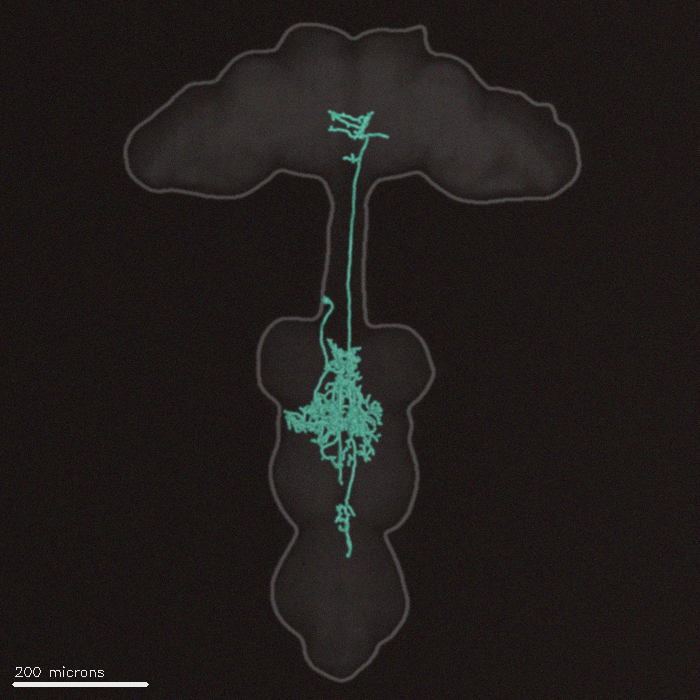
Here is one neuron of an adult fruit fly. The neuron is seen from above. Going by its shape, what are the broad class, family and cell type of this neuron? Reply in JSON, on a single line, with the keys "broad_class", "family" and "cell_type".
{"broad_class": "ascending neuron", "family": "hemilineage 08B", "cell_type": "AN08B009"}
